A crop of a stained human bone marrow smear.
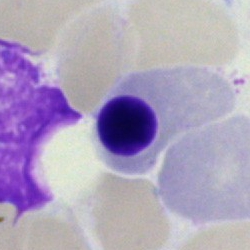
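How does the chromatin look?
Uniformly dense and very dark purple, with no visible texture.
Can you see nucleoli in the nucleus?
No, none are visible.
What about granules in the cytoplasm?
There are none to be seen.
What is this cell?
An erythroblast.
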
